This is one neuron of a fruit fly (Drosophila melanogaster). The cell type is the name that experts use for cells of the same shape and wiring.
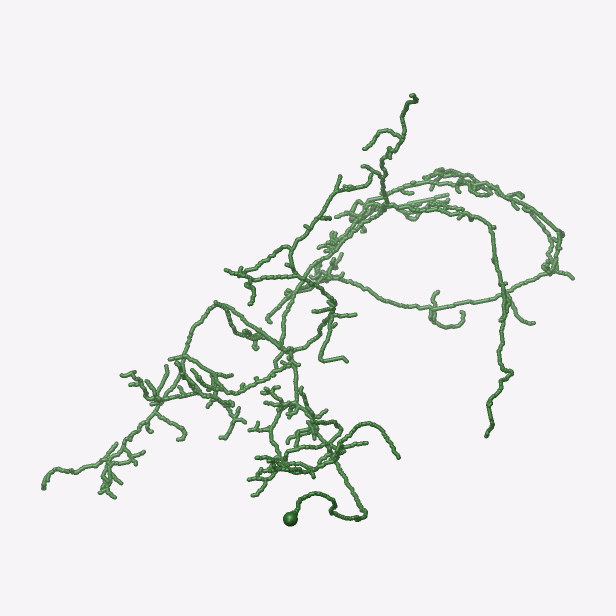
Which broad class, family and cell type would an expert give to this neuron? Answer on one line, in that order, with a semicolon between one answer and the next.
central-brain intrinsic neuron; hemilineage DL1_ventral; AVLP522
